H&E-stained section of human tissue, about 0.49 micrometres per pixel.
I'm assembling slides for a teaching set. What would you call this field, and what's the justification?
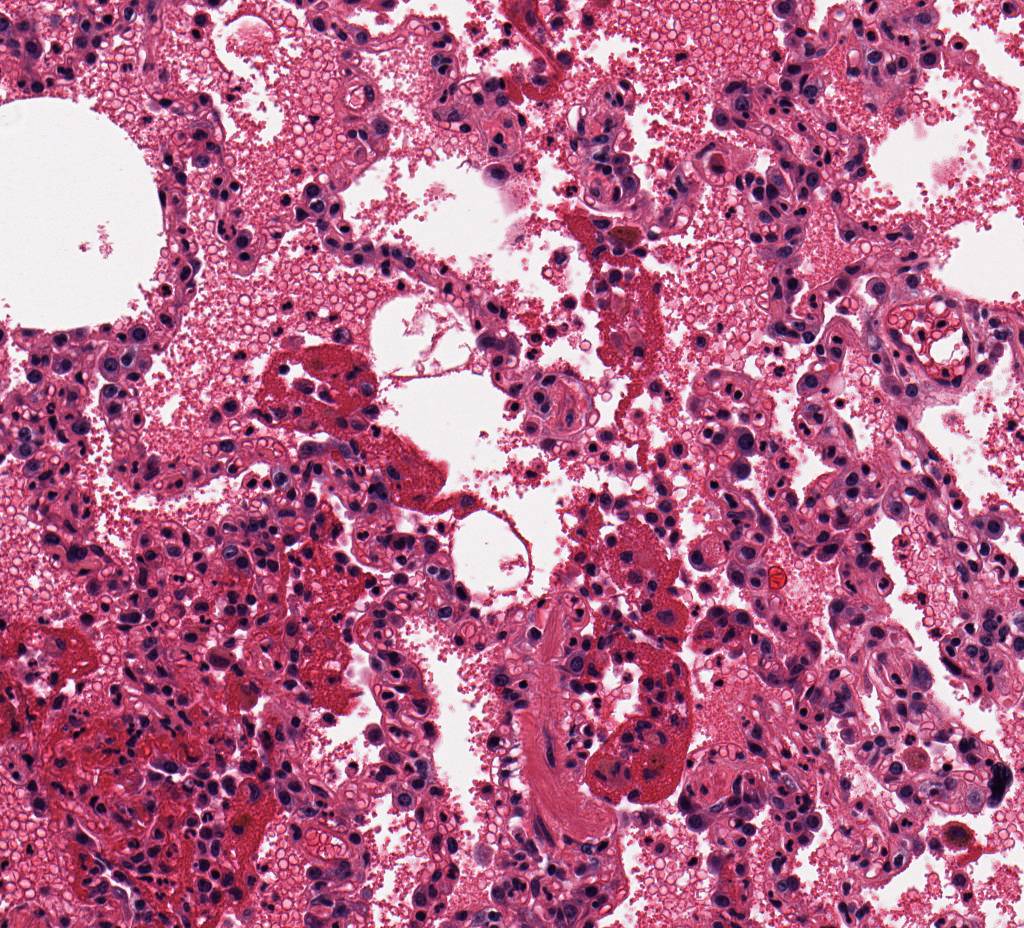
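Alveolus throughout: a meshwork of thin branching walls separating irregular airspaces.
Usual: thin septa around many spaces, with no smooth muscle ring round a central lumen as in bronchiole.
Walls lined by plump cuboidal cells, round dark nuclei.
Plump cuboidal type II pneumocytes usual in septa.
Large round empty space at upper left edge.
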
